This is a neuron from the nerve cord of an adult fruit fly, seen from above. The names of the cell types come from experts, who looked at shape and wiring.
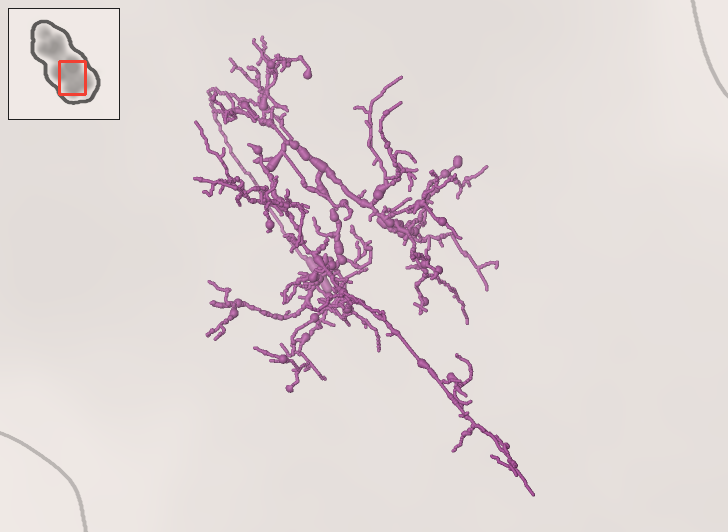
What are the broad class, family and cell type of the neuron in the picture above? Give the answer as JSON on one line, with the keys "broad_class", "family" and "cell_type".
{"broad_class": "nerve-cord intrinsic neuron", "family": "hemilineage 00A", "cell_type": "IN00A051"}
